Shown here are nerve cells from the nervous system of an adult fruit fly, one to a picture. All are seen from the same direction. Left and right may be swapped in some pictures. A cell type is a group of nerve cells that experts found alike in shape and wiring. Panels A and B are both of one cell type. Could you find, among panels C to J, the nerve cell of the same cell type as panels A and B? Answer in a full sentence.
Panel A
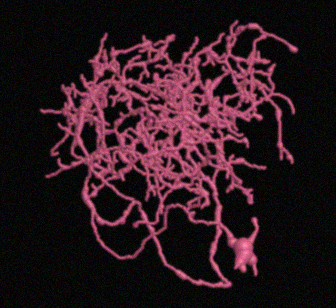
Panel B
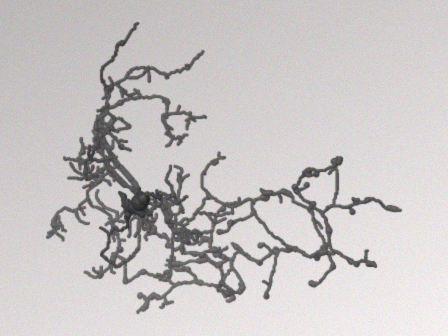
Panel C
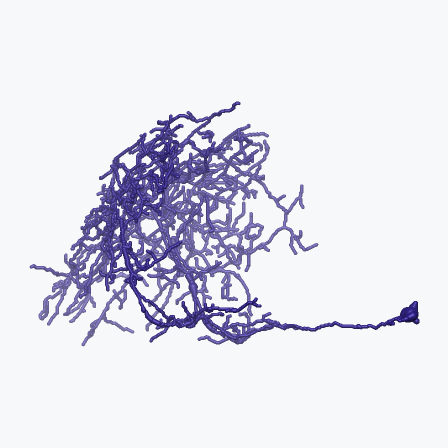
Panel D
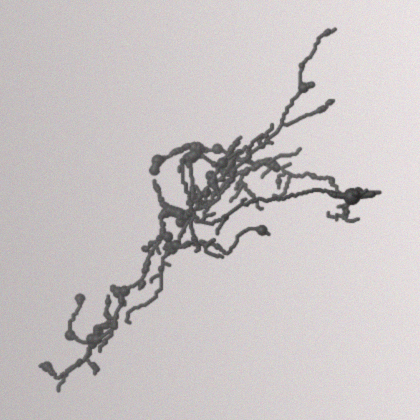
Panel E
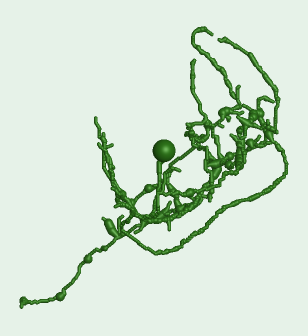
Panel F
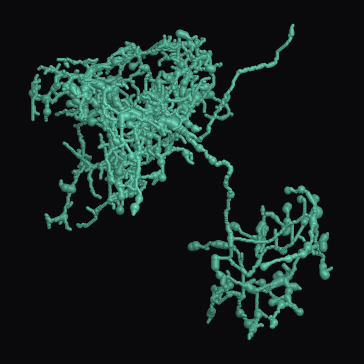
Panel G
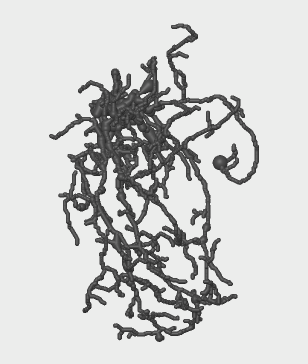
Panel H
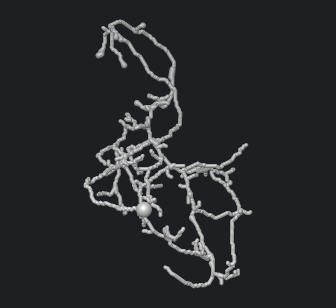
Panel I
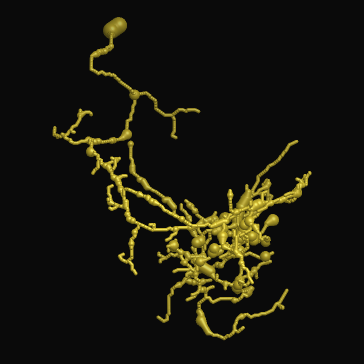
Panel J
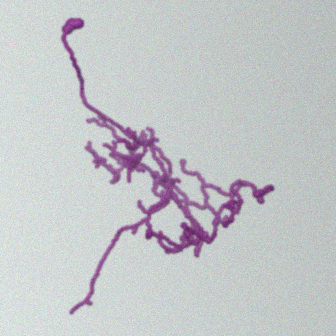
Panel F shows a nerve cell of the same cell type.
